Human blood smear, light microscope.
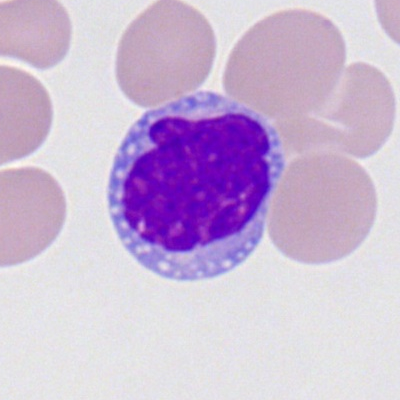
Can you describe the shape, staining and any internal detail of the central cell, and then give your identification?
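Outline round, smooth. Nucleus fills most of the cell, with a shallow notch in its upper edge. No nucleoli visible. Cell: monocyte.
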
